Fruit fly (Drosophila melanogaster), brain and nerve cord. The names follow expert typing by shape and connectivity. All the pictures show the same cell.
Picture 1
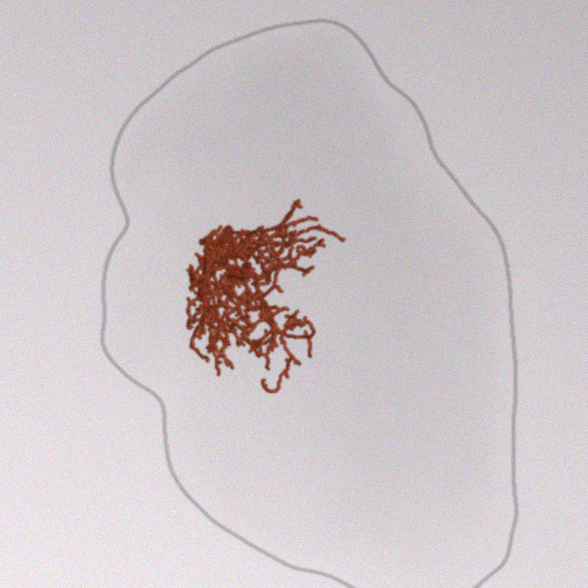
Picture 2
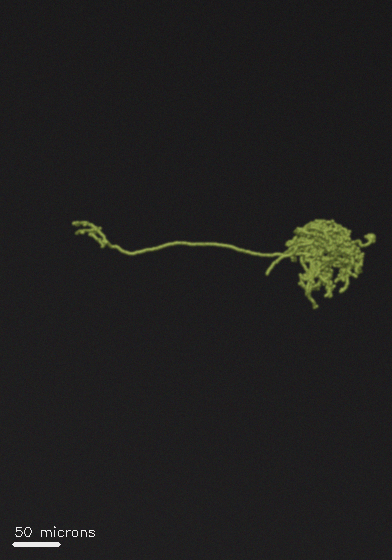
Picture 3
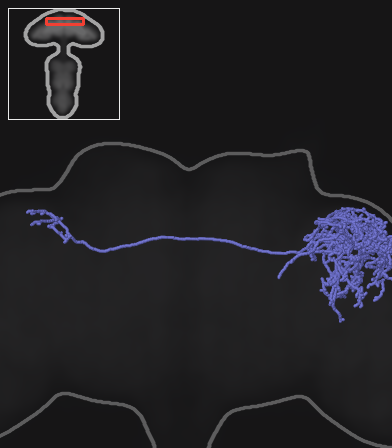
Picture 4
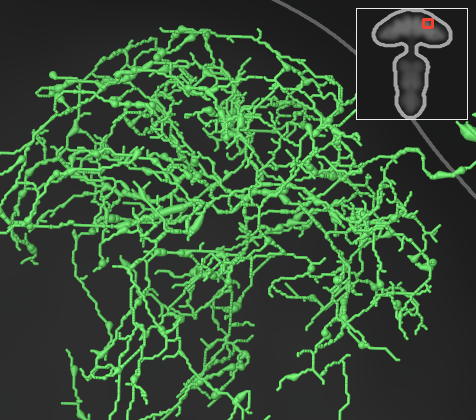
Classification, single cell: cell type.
AVLP155_a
